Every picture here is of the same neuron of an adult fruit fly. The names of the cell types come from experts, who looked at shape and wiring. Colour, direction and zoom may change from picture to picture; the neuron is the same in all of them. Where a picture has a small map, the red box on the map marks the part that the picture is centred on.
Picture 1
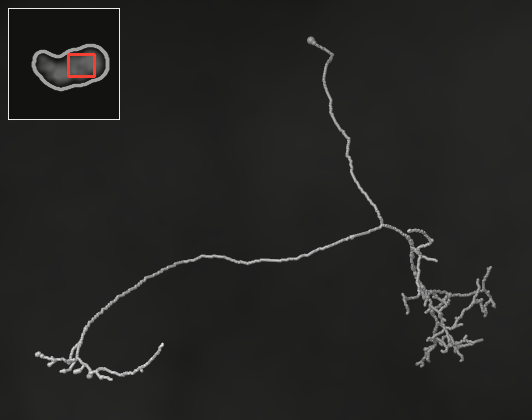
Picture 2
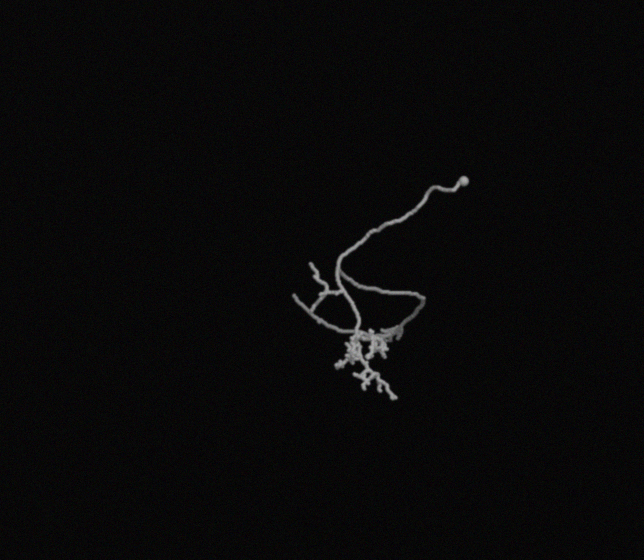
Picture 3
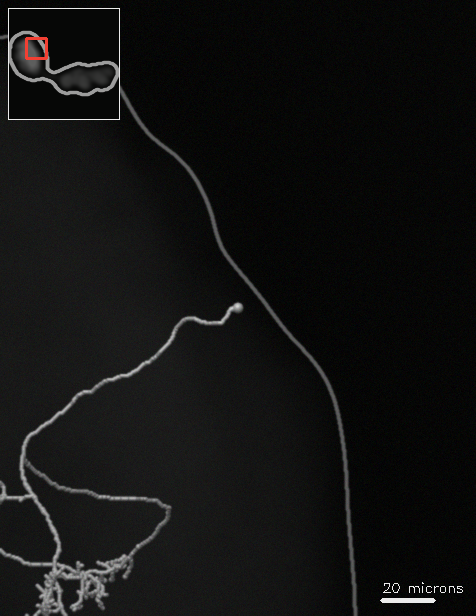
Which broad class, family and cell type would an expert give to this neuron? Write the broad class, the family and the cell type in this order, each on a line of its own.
central-brain intrinsic neuron
hemilineage DM6_central1
CB2081_a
